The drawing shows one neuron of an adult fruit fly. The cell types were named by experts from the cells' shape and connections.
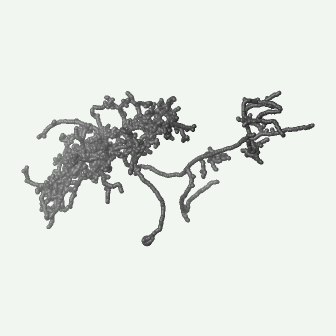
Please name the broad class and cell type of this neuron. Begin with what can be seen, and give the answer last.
The picture shows dozens of branch ends. As drawn here it is wider than it is tall. Its broad class is nerve-cord intrinsic neuron. Its cell type is INXXX023.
